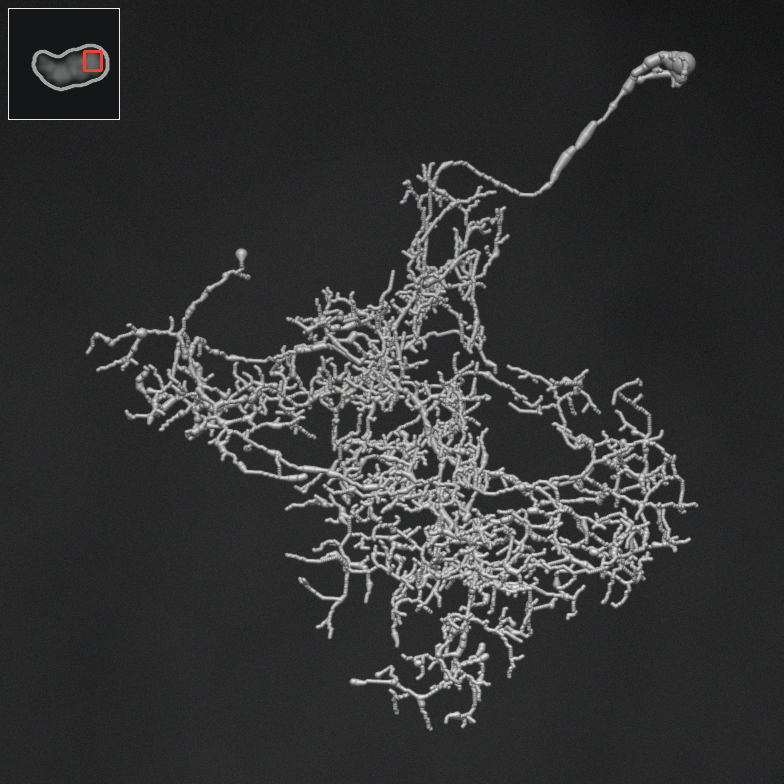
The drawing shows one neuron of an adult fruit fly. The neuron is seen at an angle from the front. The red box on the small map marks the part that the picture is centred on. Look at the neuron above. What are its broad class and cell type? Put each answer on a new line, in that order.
central-brain intrinsic neuron
AVLP017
